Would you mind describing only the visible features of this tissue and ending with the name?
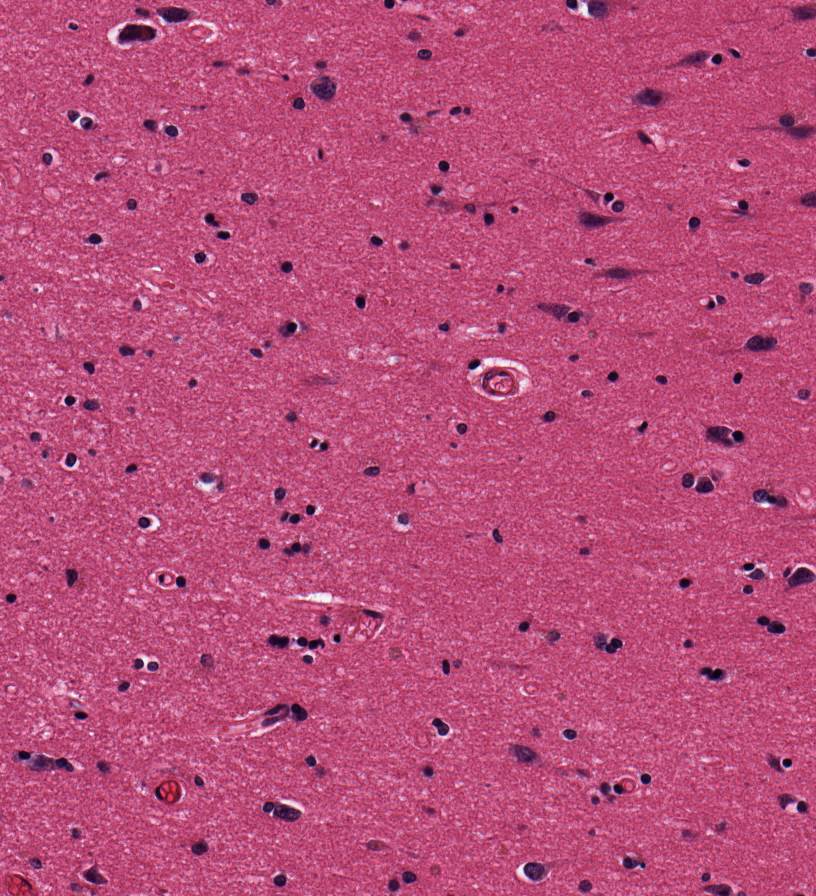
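The whole field is an even, finely fibrillary pink, with cells scattered singly and no organised units. Most nuclei are small, round and dark. Notice that many sit in clear halos rather than visible pink cytoplasm. Near the centre, a small round vessel lies in a clear space. This is cerebral cortex.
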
